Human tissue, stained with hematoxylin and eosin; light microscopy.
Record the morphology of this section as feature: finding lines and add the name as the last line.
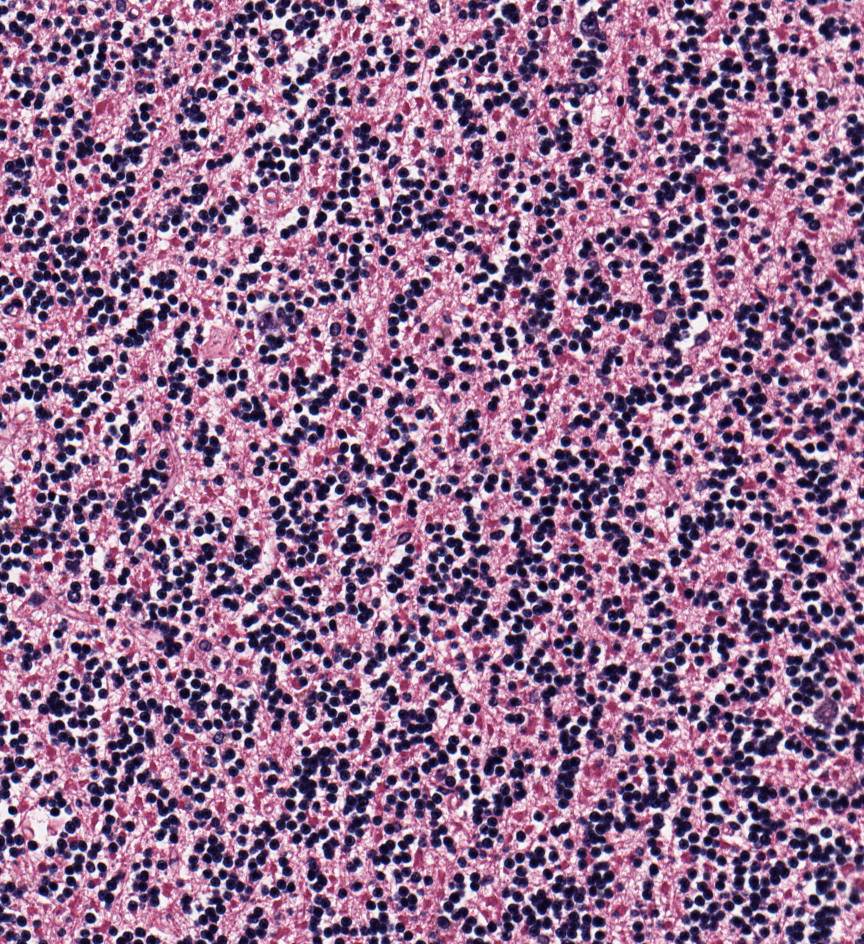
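Distribution: small dark nuclei crowd the whole field evenly
Layering: none, no border from edge to edge
Nuclei: small, round, deeply dark purple, nearly uniform in size
Cytoplasm: almost none visible around these nuclei
Larger cells: a few scattered, with paler purple nuclei
Name: cerebellum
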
